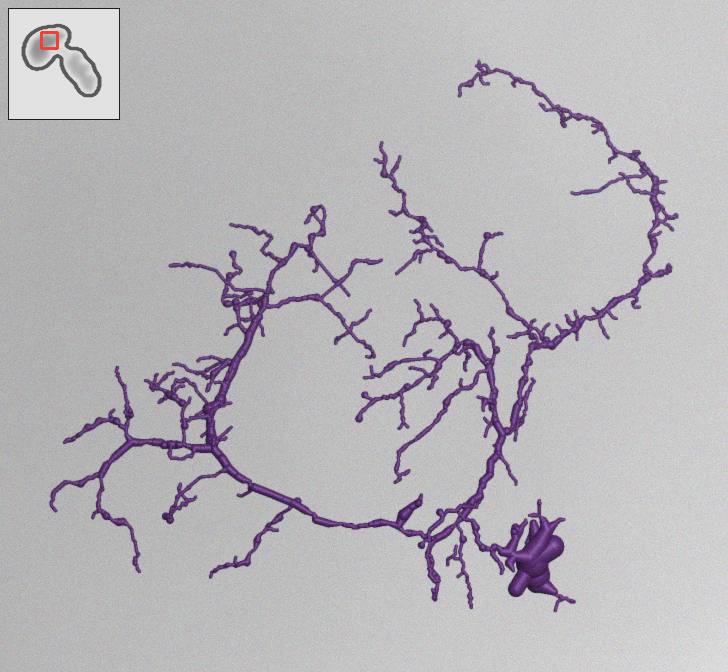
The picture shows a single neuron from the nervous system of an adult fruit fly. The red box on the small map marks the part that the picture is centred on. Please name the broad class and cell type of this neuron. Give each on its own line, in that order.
motor neuron of the brain
MN8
